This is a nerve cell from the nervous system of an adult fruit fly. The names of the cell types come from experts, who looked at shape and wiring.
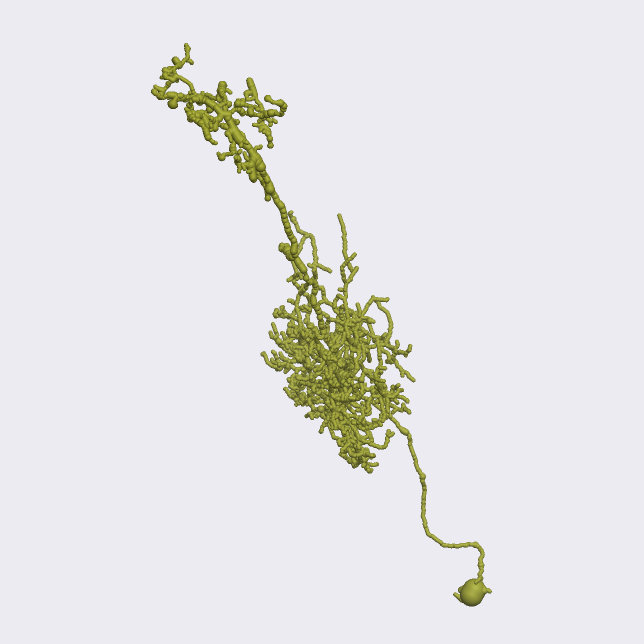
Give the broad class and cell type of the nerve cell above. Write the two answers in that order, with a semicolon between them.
central-brain intrinsic neuron; LAL122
